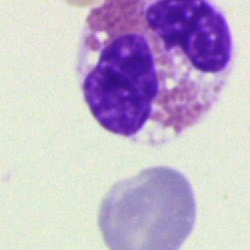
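Eosinophil with cytoplasm packed by coarse pinkish-red granules. Small clear unstained spots scattered among the granules. Chromatin dark purple, coarsely clumped, with paler patches. Outline roughly round; no surface projections.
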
